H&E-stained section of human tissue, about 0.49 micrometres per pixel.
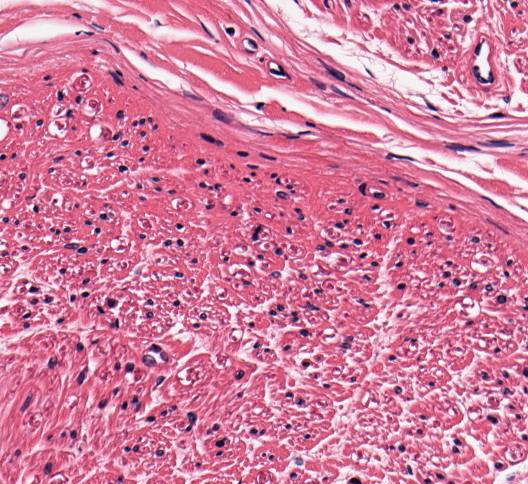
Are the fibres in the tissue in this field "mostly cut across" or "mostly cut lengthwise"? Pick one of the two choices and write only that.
Mostly cut across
